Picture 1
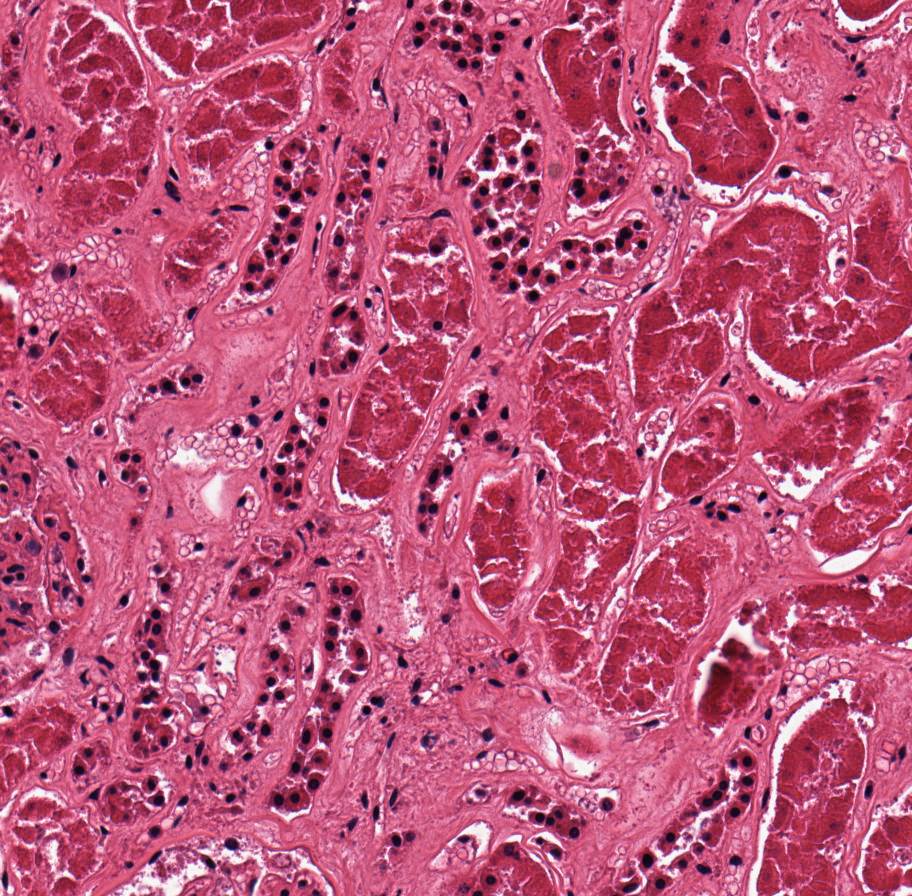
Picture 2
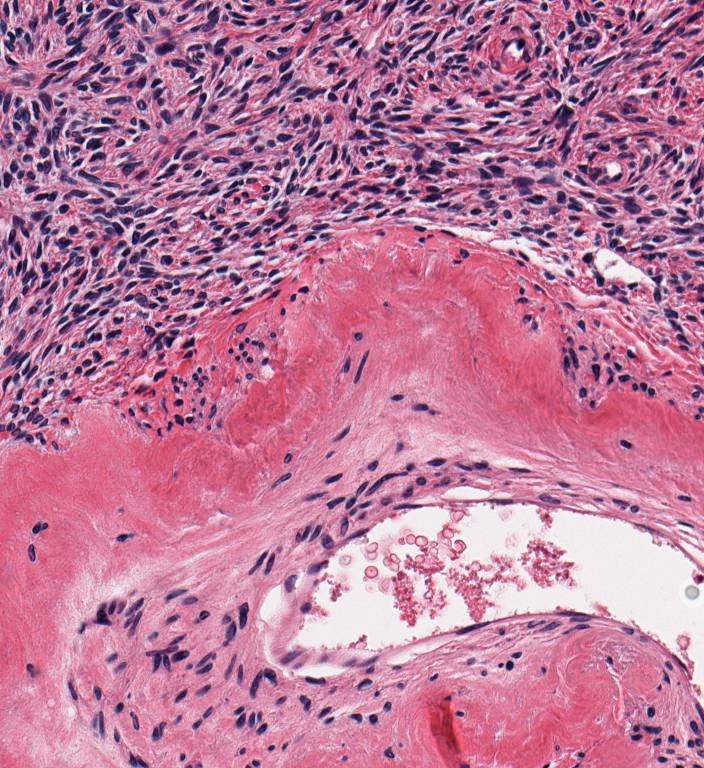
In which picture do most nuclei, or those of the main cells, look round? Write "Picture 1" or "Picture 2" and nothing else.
Picture 1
